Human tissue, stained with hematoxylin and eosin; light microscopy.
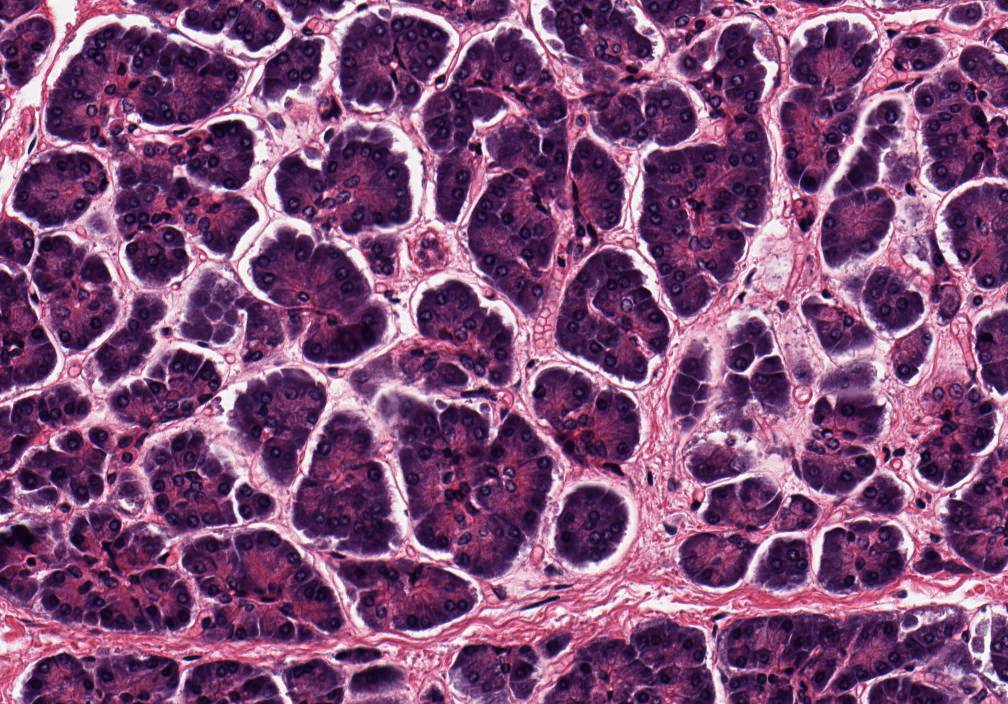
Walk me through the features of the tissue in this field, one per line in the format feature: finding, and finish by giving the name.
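Acini: pyramidal cells arranged radially around a small central point
Acinar cytoplasm: deep purple
Lumens: very narrow, barely visible
Fat cells: none in field
Name: pancreas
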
